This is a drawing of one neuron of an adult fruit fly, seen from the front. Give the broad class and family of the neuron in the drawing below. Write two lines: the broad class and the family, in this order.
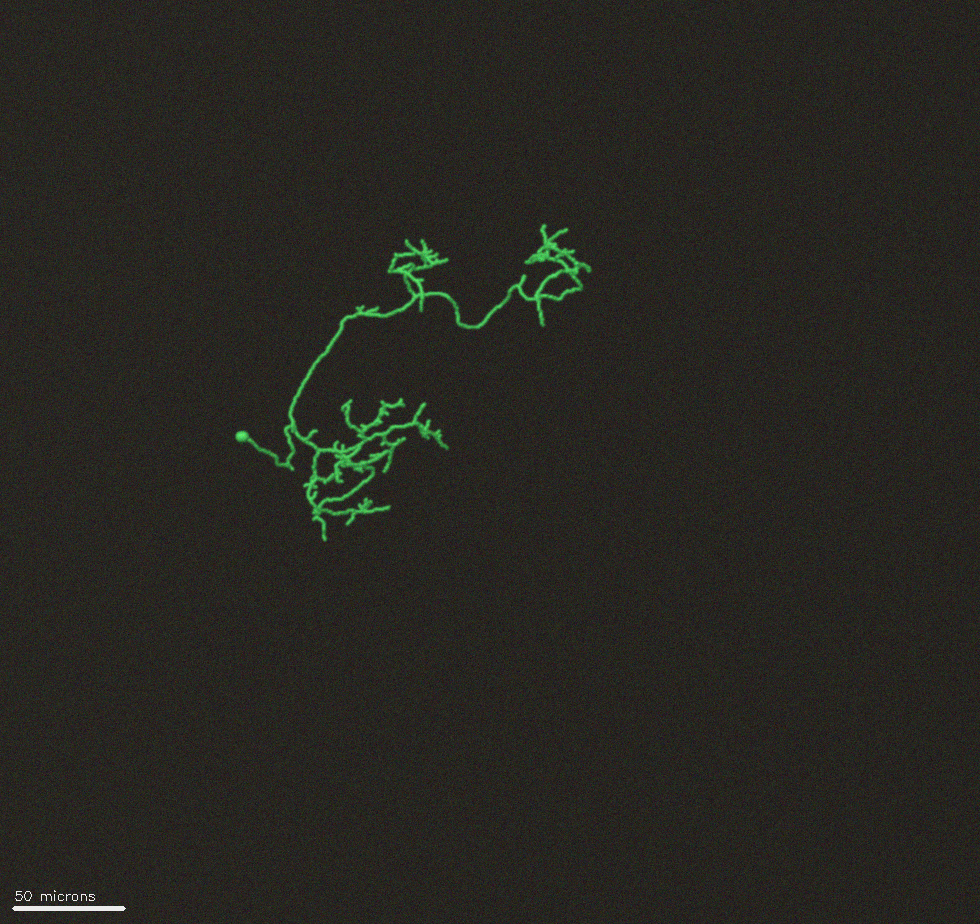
central-brain intrinsic neuron
hemilineage CREl1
